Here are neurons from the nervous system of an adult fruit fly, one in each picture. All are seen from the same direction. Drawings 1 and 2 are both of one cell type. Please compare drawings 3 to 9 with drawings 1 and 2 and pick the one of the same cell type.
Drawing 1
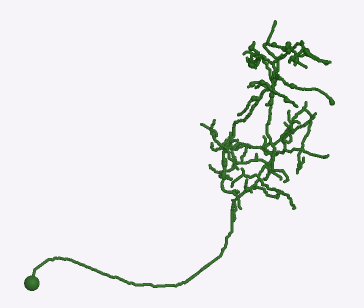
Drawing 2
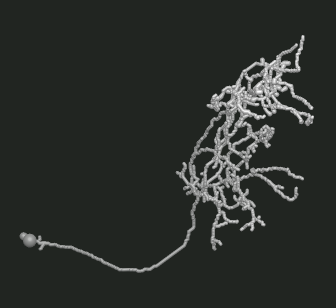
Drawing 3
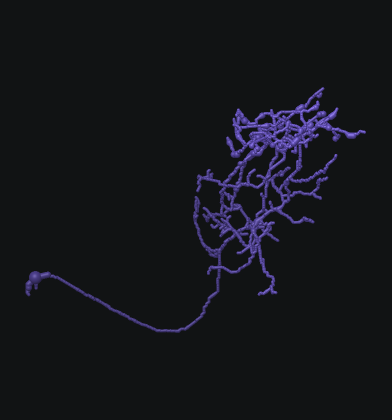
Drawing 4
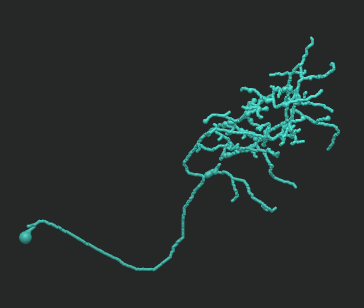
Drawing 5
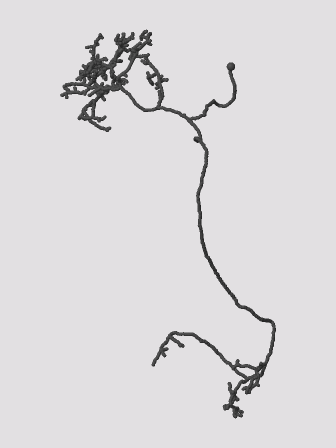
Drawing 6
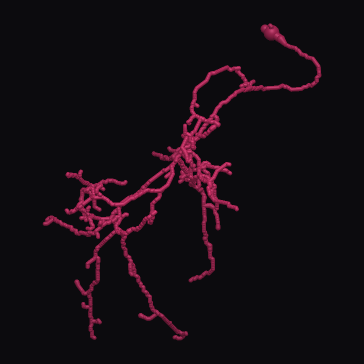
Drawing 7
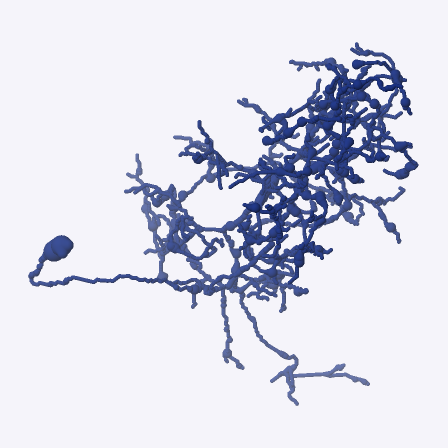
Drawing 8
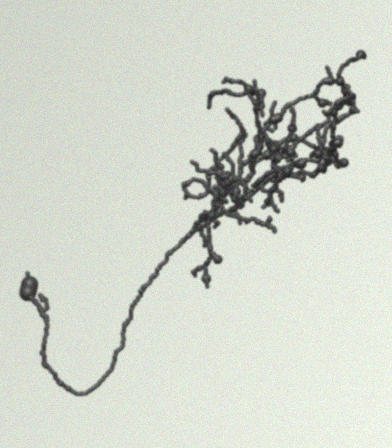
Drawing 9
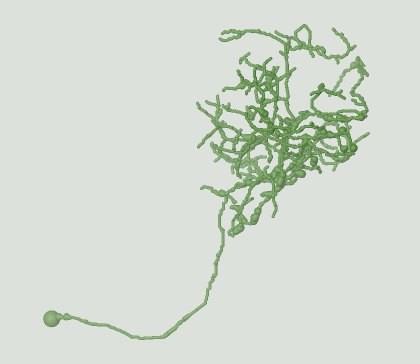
Drawing 3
